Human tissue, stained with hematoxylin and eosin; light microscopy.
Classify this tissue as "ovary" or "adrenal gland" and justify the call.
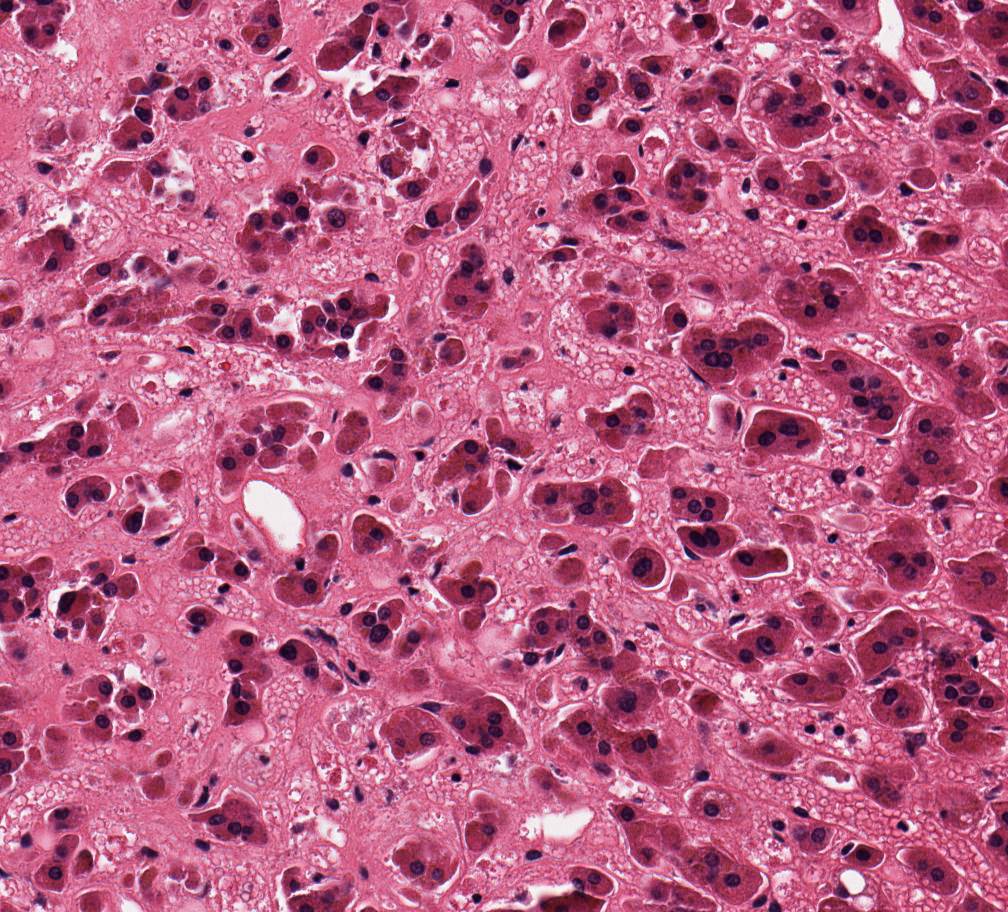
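I'd call this adrenal gland. Looking at the dense pink cytoplasmic islands, many hold several round nuclei clustered together, and those nuclei are fairly uniform in size. Between the islands the cytoplasm turns pale and bubbly, packed with small clear vacuoles. Small, dark, compact nuclei sit singly in that pale tissue.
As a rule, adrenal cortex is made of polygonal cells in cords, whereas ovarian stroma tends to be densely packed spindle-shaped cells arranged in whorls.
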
